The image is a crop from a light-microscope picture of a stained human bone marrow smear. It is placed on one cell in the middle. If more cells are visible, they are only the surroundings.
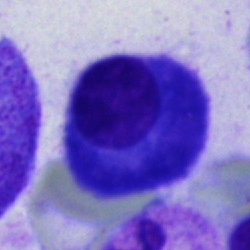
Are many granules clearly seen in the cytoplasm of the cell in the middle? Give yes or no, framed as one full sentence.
No, not a single granule can be seen in its cytoplasm.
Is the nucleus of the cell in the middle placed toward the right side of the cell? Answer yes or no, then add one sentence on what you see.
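No. The nucleus sits off-centre toward the upper-left of the cell.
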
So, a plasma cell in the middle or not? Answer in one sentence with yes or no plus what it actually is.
Yes, a plasma cell is the cell positioned in the middle of the field.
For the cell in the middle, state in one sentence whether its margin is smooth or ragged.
The membrane contour is even and smooth, with nothing projecting from it.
